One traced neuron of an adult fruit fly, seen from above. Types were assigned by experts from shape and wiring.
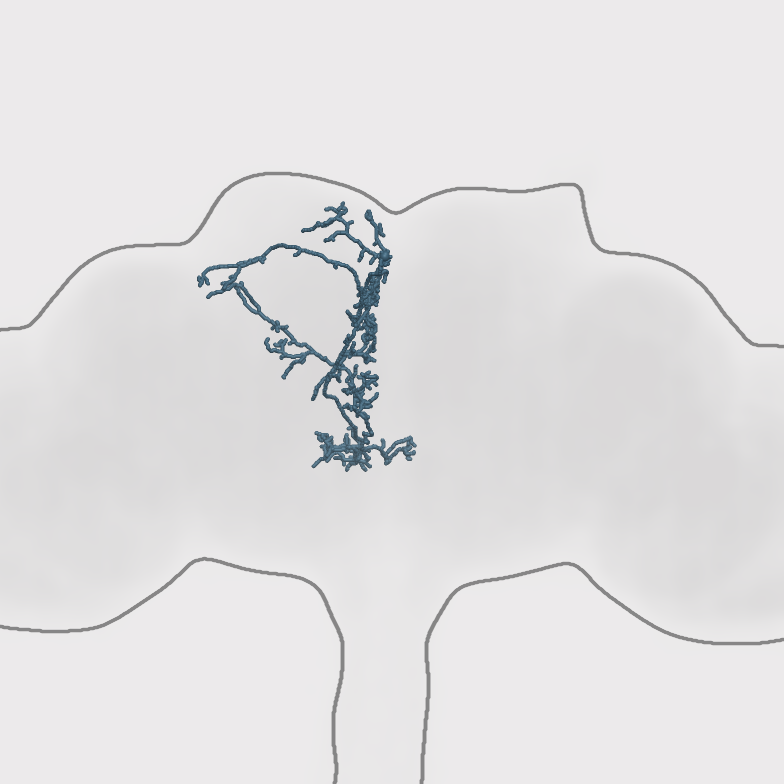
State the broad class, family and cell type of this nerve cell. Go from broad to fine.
central-brain intrinsic neuron; hemilineage SMPad2; SMP063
